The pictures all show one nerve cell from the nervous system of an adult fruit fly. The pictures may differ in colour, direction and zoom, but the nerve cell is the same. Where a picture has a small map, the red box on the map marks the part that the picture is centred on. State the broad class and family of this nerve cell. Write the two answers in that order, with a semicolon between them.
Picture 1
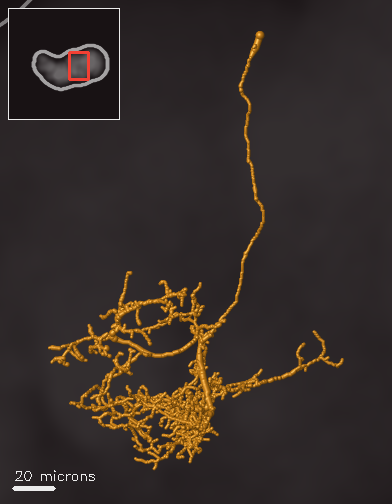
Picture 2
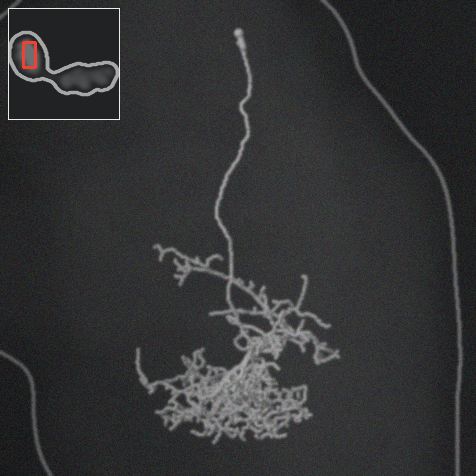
central-brain intrinsic neuron; hemilineage DM1_antero_ventral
